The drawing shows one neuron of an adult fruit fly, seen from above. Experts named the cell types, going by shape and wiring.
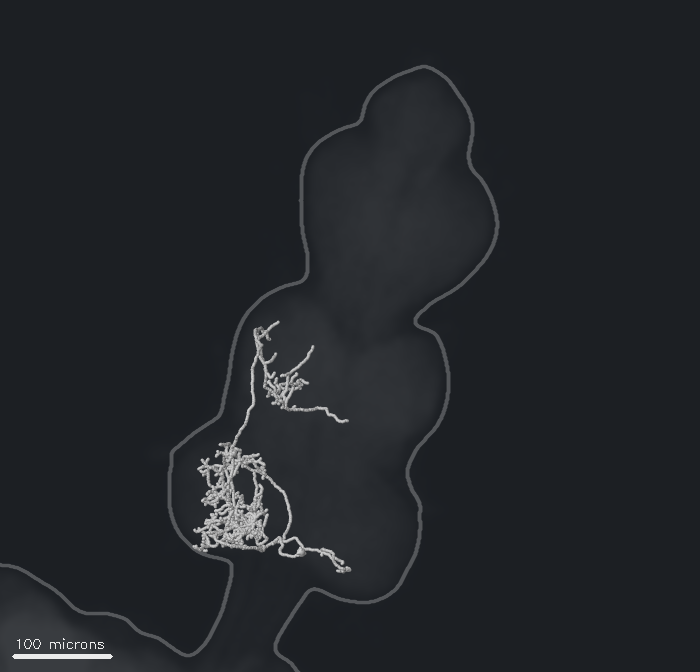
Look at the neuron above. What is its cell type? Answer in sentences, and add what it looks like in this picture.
Its cell type is IN01A005. This is a nerve-cord intrinsic neuron. By the scale bar it is about 250 microns tall in this view. In this view it is taller than it is wide.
